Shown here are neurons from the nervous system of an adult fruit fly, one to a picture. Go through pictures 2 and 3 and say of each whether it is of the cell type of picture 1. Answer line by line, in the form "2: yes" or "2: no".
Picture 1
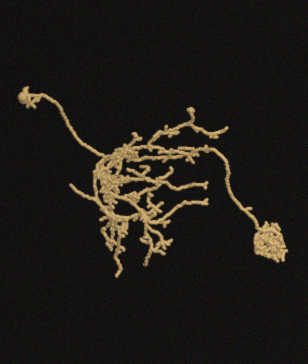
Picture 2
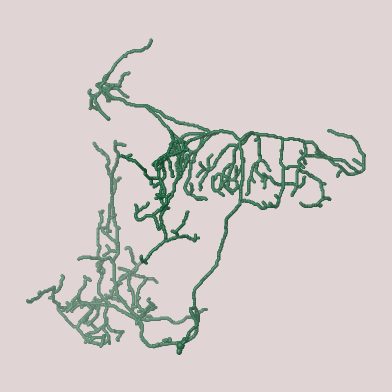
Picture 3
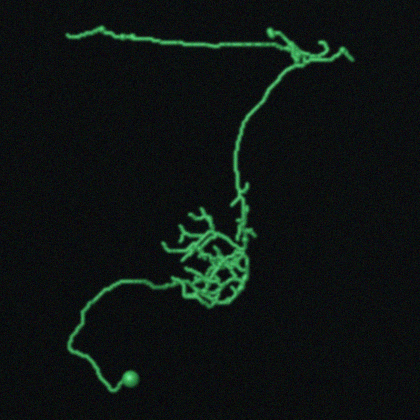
2: no
3: no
